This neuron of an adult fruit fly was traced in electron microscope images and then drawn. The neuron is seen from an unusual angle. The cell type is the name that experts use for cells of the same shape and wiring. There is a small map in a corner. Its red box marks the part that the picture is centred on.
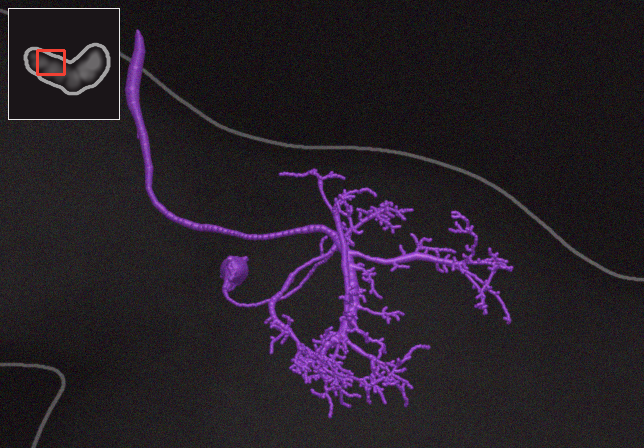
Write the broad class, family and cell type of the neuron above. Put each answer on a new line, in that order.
motor neuron of the nerve cord
hemilineage 03B
iii1 MN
